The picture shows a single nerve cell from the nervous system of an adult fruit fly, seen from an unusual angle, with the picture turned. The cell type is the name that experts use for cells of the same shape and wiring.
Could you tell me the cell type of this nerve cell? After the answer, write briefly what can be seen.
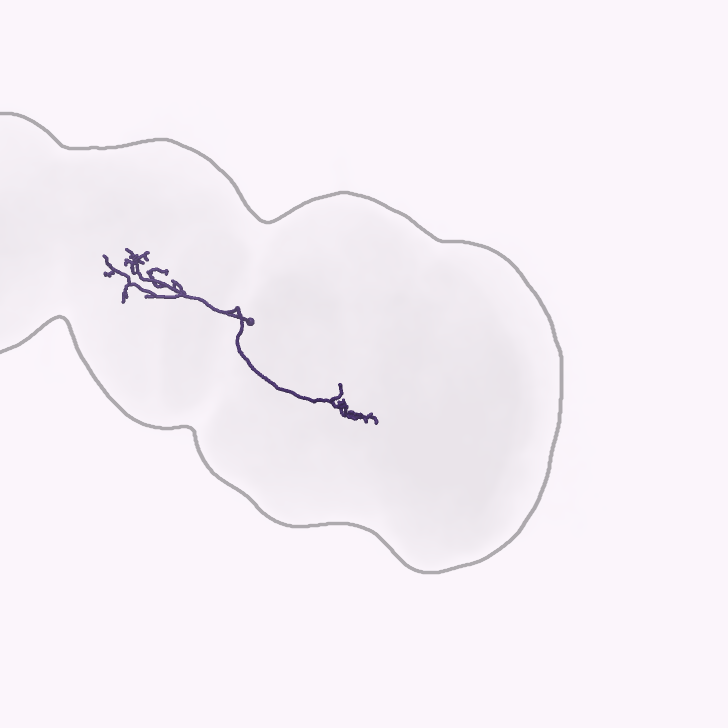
Its cell type is MeVP54. It is a visual projection neuron. As drawn here it is wider than it is tall.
